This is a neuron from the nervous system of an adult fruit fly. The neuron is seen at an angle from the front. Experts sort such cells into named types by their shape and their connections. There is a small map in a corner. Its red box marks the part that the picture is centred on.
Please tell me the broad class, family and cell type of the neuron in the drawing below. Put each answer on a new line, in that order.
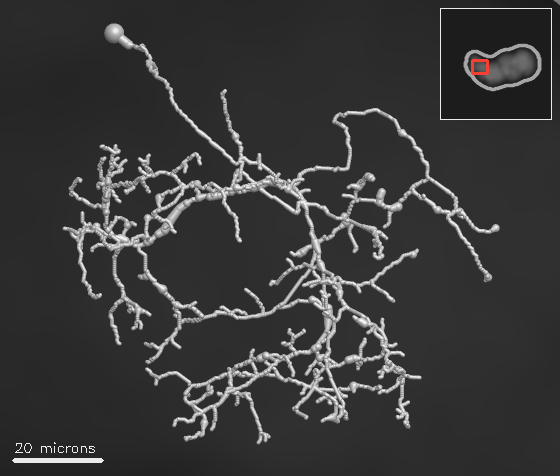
nerve-cord intrinsic neuron
hemilineage 20A.22A
IN20A.22A027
